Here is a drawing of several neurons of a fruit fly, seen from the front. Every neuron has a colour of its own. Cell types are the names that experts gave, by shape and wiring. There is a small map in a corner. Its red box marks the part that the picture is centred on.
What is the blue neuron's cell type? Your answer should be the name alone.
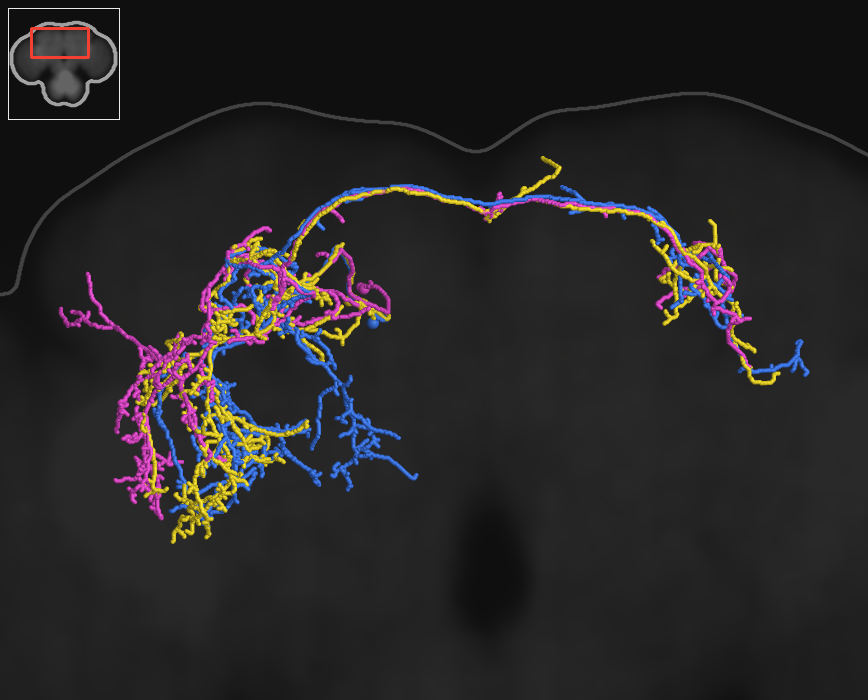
pC1_12b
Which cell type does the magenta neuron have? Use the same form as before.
pC1_8b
